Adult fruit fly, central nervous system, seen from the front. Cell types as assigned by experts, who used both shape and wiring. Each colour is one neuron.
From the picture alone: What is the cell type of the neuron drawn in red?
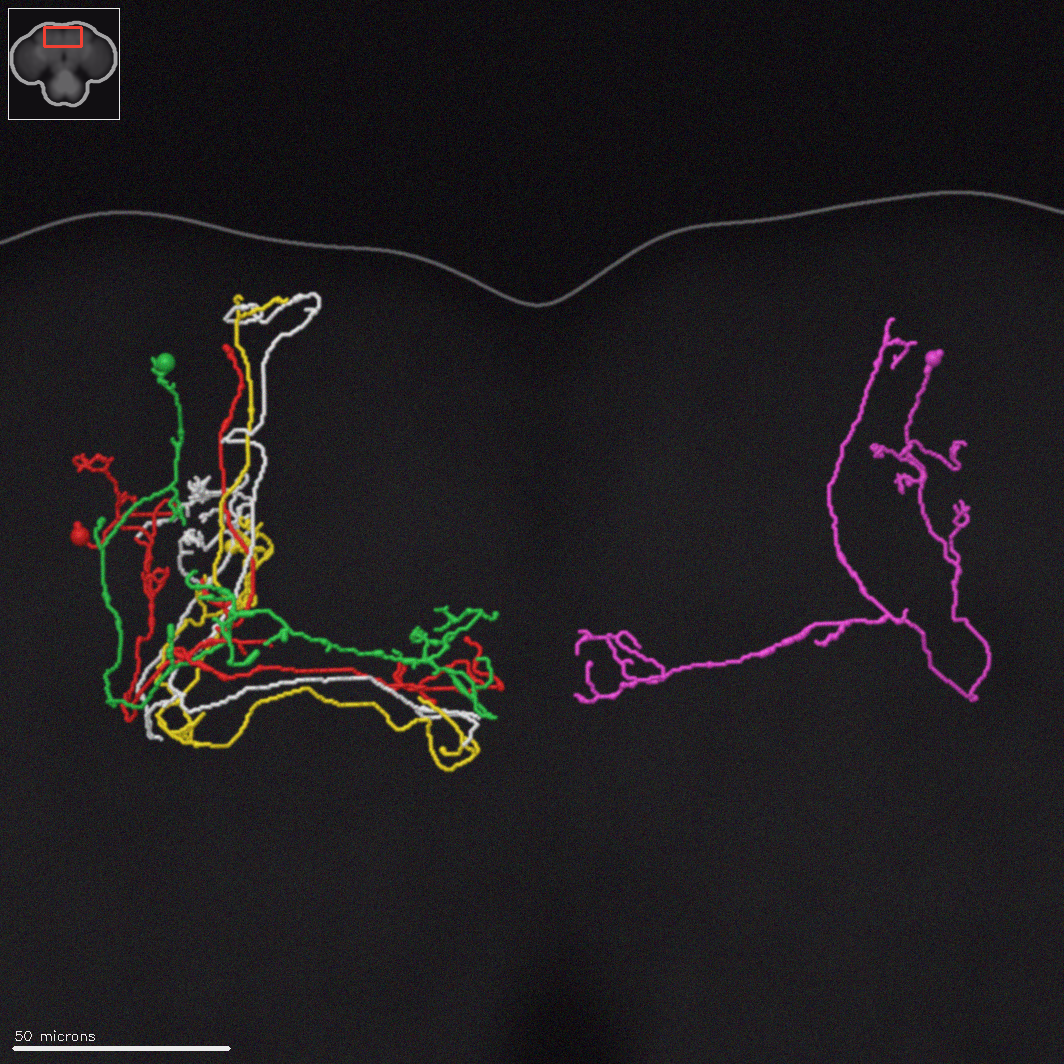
KCa'b'-m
